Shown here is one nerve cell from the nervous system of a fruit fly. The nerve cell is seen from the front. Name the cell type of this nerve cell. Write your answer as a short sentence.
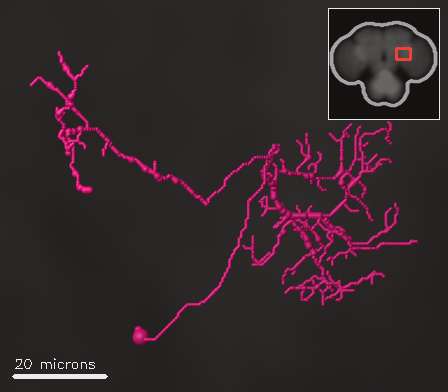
The cell type is LC31a.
